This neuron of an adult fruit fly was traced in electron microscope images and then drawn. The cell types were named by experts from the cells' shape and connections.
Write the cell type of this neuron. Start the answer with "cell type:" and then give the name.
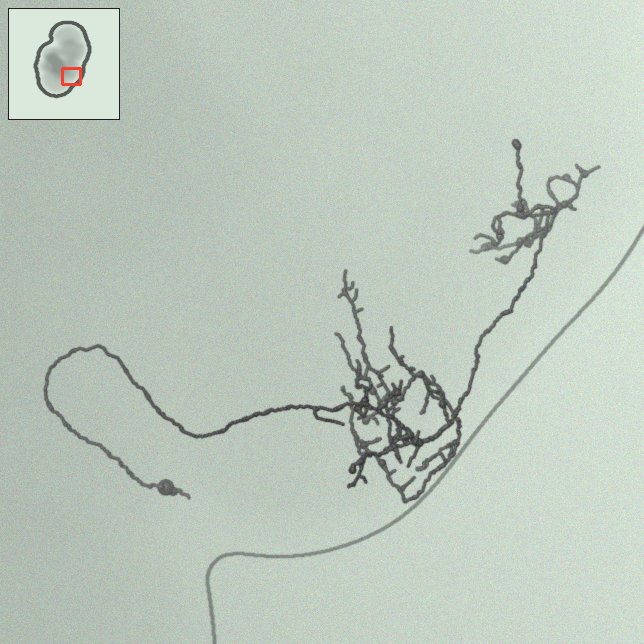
cell type: LHAV3b8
